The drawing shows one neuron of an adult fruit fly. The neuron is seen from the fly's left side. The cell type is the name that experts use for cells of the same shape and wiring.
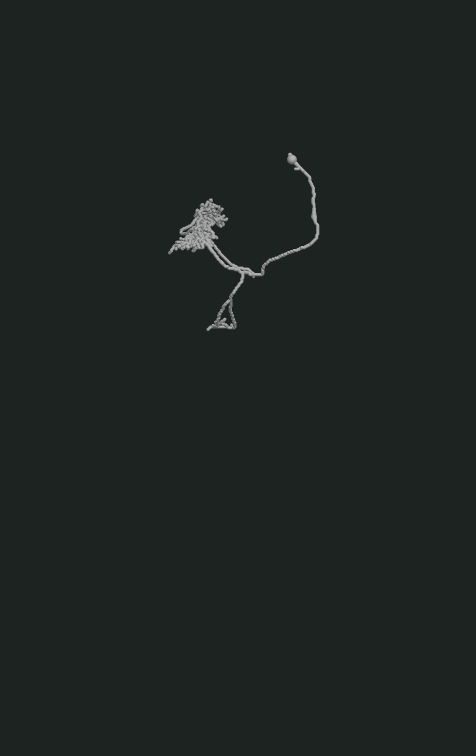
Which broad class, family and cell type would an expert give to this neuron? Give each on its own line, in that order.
central-brain intrinsic neuron
class CX
hDeltaD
